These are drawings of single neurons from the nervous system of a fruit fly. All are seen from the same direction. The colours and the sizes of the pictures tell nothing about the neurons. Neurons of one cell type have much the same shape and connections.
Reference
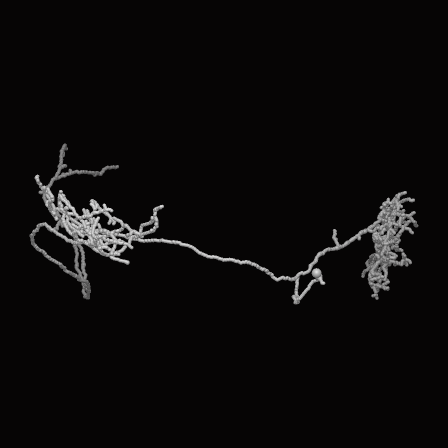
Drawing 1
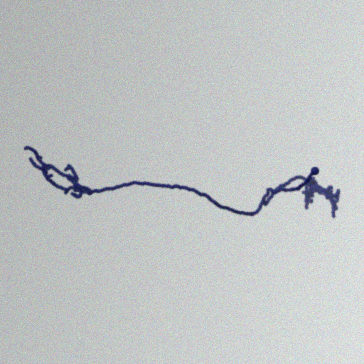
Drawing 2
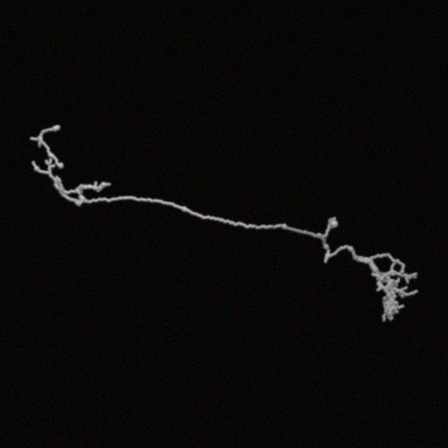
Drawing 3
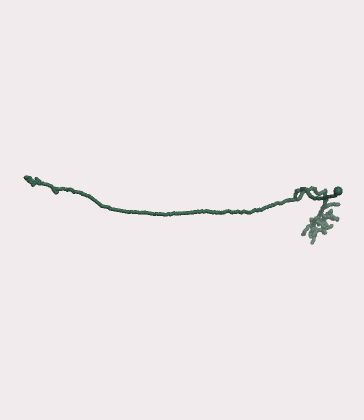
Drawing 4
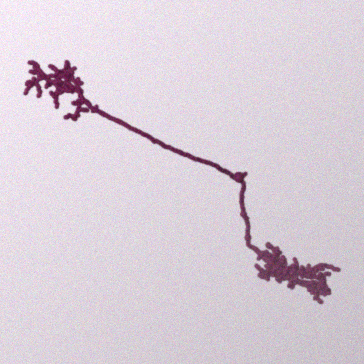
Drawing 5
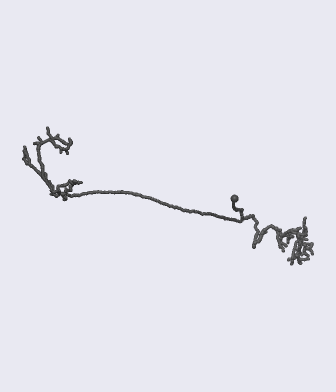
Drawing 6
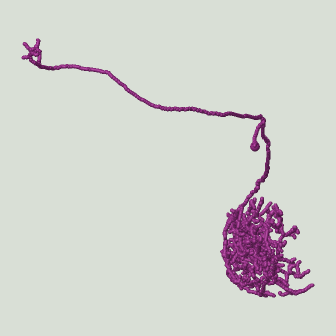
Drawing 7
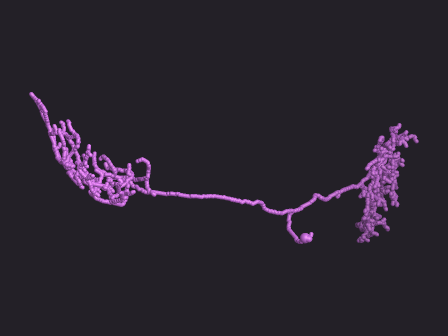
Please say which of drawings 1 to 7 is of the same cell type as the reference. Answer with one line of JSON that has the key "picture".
{"picture": 7}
